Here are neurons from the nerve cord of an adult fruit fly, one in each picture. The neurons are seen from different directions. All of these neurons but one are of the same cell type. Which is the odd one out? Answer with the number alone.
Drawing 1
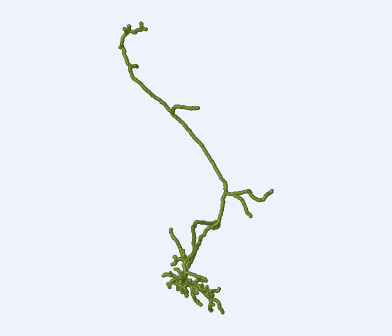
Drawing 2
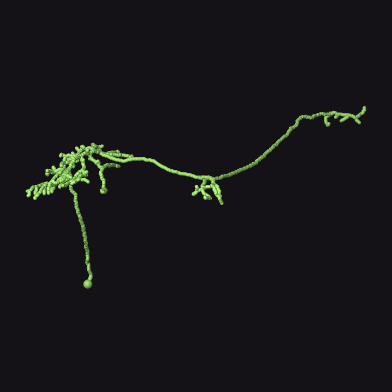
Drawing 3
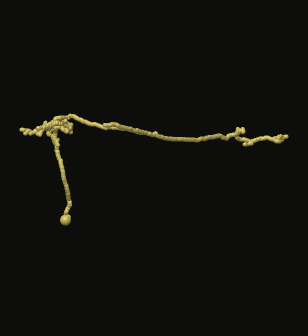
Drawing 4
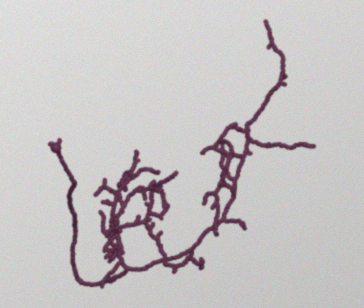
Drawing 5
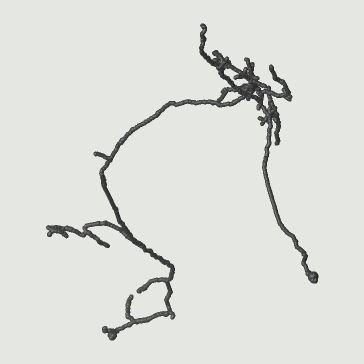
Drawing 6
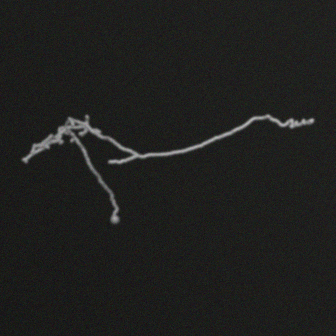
4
